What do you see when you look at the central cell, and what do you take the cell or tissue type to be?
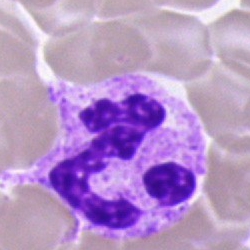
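The chromatin here is dark purple and coarsely clumped. Around it there's plenty of pale lilac cytoplasm, filled with fine lilac-purple granules. And from the left edge, small pointed projections stick out. It's a segmented neutrophil.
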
